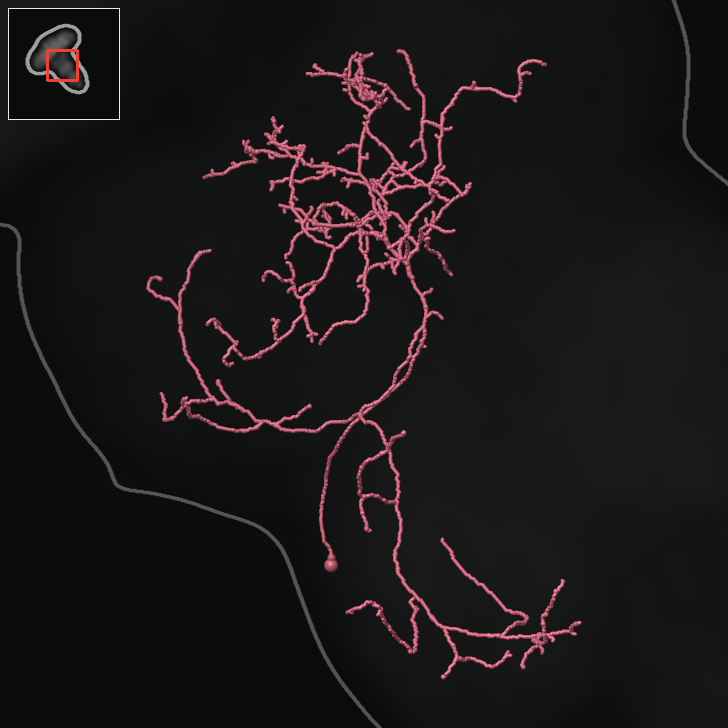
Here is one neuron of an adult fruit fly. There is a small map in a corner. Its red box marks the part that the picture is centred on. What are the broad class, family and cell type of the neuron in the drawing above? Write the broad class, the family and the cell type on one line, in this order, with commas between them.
nerve-cord intrinsic neuron, hemilineage 11A, IN11A008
